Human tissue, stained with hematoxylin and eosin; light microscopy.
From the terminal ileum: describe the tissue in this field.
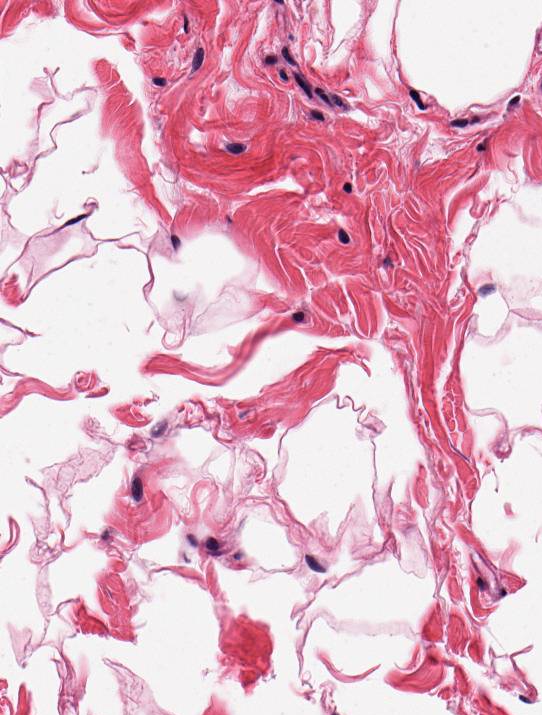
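You'll notice the eosinophilic collagen bundles are wavy, running in varied, interlacing directions. There's a lot of fibre and not many nuclei, and those scattered few are small, dark-staining and elongated. No epithelium lines any surface or space here.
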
